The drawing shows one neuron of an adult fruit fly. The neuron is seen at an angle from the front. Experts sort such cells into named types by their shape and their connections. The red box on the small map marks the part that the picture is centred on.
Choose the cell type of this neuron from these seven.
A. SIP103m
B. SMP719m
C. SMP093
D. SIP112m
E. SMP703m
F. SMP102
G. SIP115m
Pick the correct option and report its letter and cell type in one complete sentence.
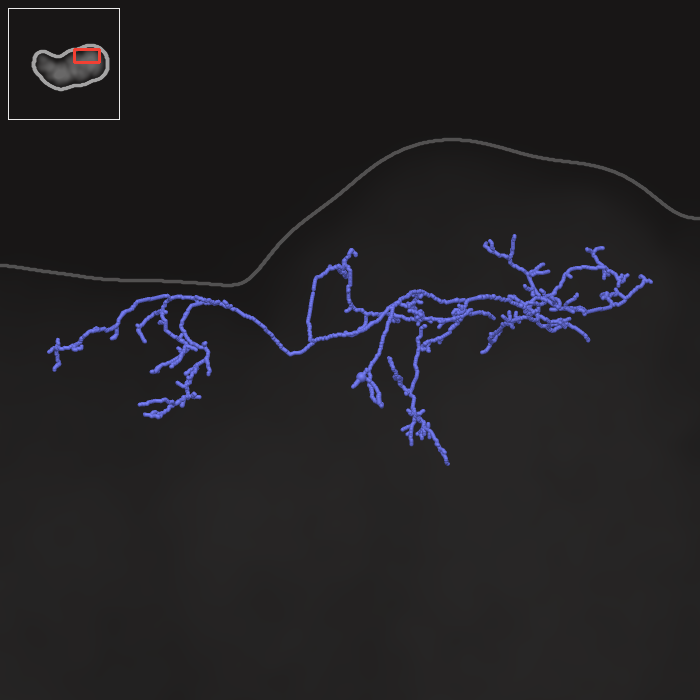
Option F holds the cell type of the neuron, SMP102.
